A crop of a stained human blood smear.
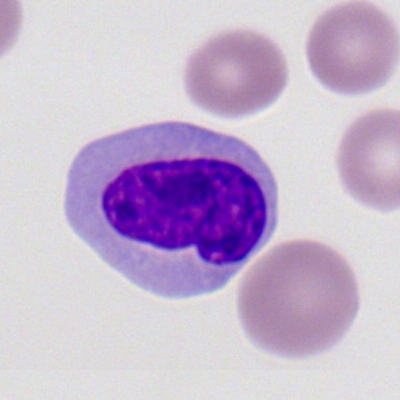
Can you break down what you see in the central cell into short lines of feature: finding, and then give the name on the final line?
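Outline: slightly irregular, gently angular corners, not a smooth circle
Chromatin: dense, dark purple, coarsely clumped
Cytoplasm: pale greyish blue
Vacuoles: none in the cytoplasm
Cell type: erythroblast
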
